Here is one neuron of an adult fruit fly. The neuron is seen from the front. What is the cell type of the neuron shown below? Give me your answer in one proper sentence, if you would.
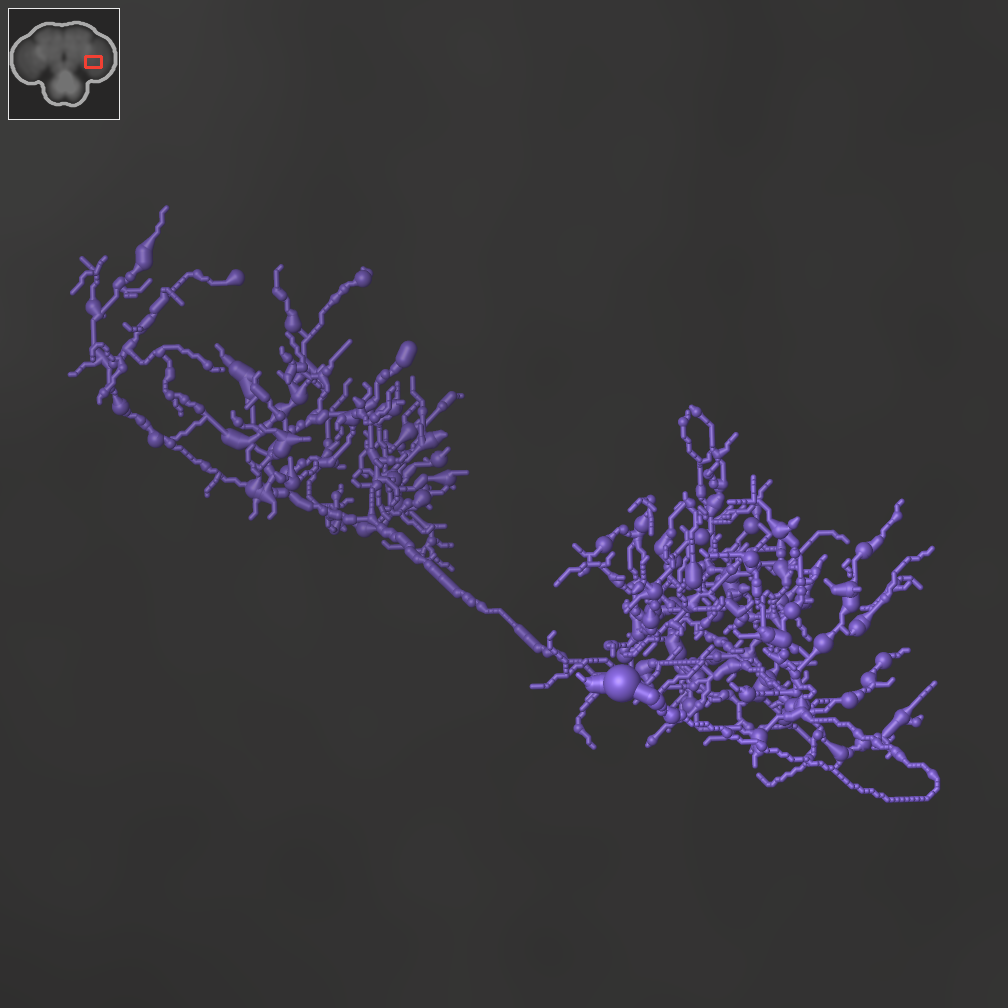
Included in the cell type TmY15 is this neuron.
